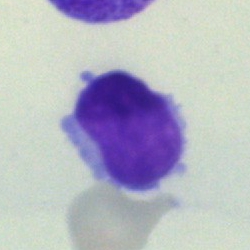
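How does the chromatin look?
Deep purple and fairly even, with no coarse clumps, I'd say.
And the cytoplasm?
Scant next to the nucleus, pale blue, and widest on the lower-left side.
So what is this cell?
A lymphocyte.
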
